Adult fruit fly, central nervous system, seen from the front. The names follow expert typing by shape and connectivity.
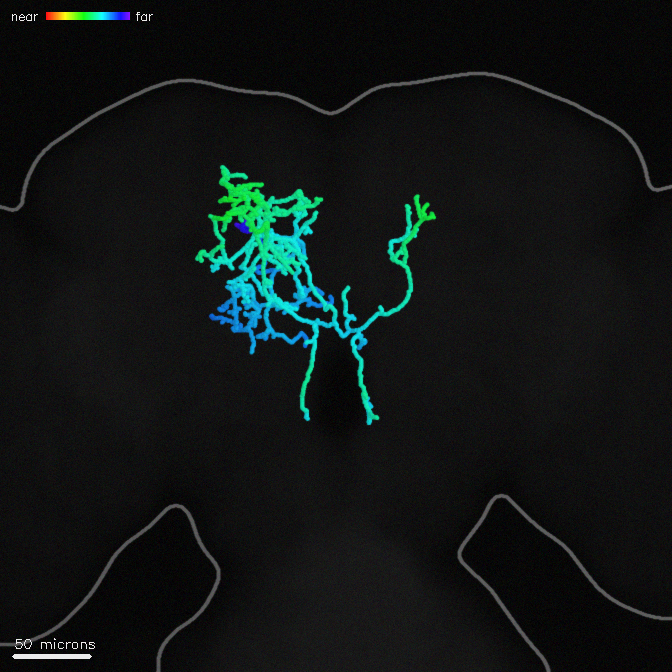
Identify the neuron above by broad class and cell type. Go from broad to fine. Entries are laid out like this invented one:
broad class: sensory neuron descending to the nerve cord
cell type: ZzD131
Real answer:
broad class: central-brain intrinsic neuron
cell type: PS146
